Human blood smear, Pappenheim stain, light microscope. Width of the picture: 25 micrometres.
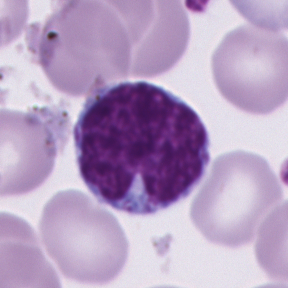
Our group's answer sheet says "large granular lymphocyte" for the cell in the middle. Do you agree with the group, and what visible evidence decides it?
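Coarsely clumped, dark purple chromatin is what I notice first, and I can't make out any distinct nucleoli. The cell measures about 12 micrometres across, its nucleus about 11 micrometres. In the cytoplasm I see neither granules nor vacuoles. Just to the left lie some small platelet fragments.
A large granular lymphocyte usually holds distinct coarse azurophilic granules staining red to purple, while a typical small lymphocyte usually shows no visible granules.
The granule-free cytoplasm here sides with typical lymphocyte and against large granular lymphocyte.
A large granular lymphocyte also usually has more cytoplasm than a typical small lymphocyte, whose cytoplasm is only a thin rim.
With a nucleus of about 11 micrometres in a cell of about 12 micrometres, only a little cytoplasm can surround it, which again suits typical lymphocyte. So large granular lymphocyte does not fit; this is a typical lymphocyte.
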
